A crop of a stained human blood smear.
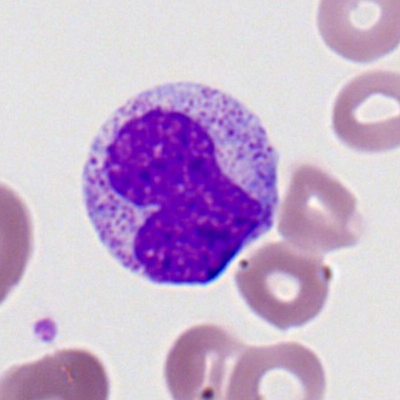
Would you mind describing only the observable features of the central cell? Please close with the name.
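Notice that the nucleus is a single mass, cut deeply by a notch coming in from the left side, and that it fills more than half of the cell. Its cytoplasm is pale grey-blue, with fine purple granules scattered throughout. You are looking at a monocyte.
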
